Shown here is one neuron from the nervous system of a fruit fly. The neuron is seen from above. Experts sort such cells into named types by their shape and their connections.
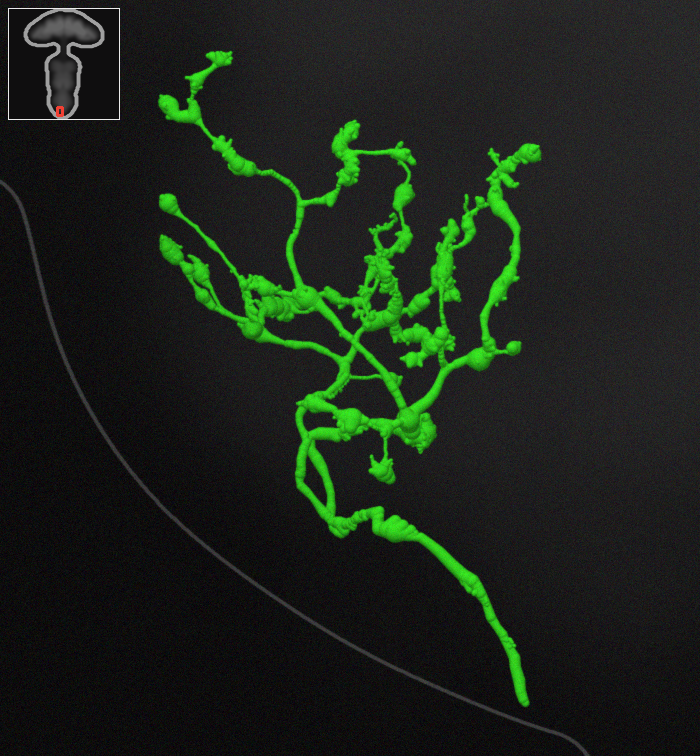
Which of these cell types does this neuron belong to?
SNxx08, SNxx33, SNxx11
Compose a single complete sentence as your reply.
Included in the cell type SNxx08 is this neuron.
